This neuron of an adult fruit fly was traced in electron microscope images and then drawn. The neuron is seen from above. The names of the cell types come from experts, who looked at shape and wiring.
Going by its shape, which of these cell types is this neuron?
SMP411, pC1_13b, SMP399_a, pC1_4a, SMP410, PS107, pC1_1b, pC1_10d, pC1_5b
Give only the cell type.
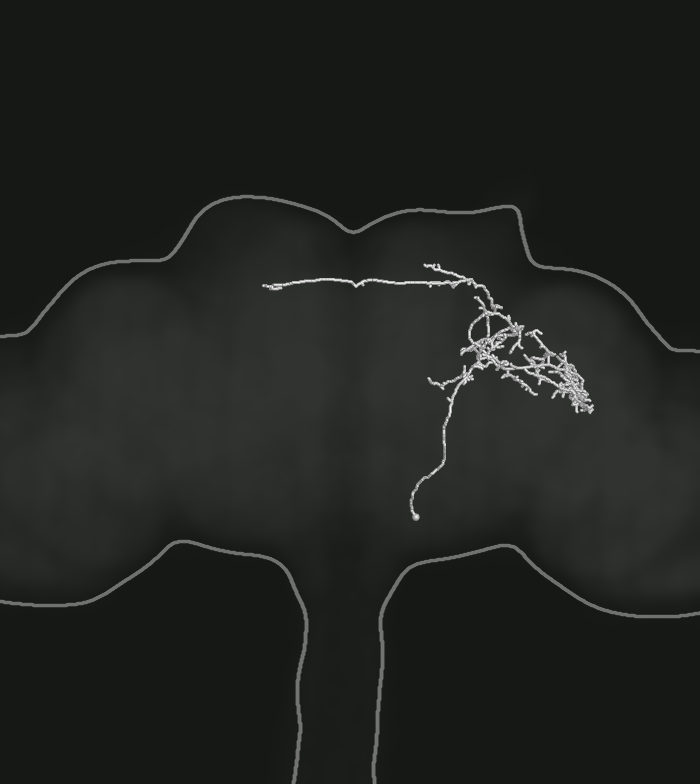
pC1_5b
